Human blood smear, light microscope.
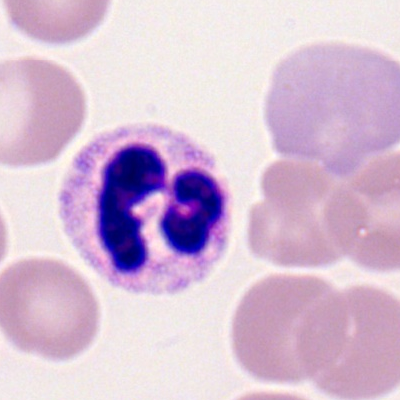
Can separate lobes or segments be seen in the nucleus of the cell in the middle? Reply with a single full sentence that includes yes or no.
Yes, this cell's nucleus is lobed, with two or more segments.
